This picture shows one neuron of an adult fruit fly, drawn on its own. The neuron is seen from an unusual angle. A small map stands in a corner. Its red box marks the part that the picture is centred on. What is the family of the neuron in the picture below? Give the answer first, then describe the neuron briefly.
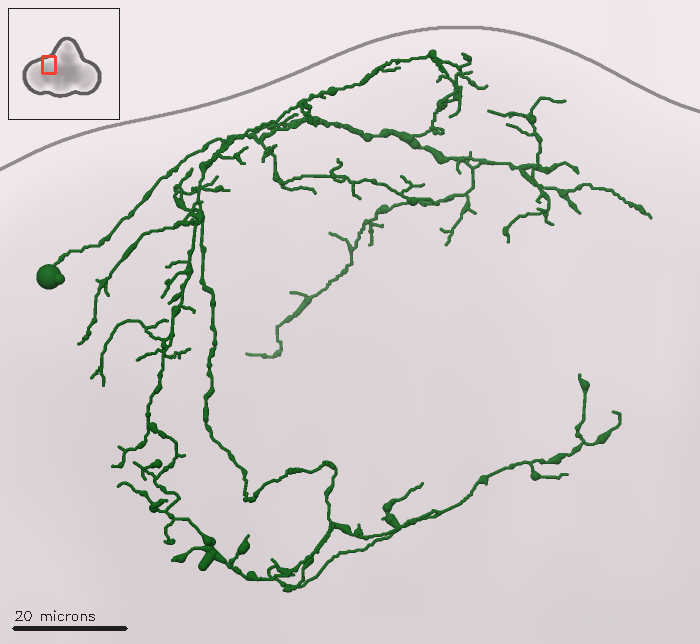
The family is hemilineage SLPad1_anterior. This is a central-brain intrinsic neuron. The cell body can be seen on the left of the picture. From left to right in the picture it spans about 110 microns. The picture shows dozens of branch ends.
